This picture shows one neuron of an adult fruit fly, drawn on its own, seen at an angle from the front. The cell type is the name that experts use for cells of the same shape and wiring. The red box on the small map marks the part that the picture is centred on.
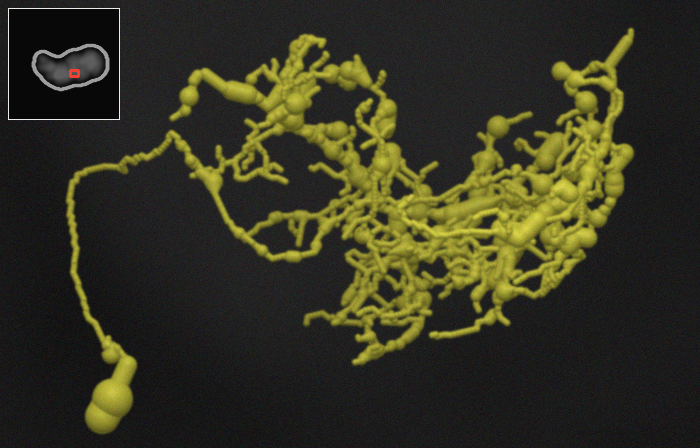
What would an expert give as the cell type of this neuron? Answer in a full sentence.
The cell type is AVLP377.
